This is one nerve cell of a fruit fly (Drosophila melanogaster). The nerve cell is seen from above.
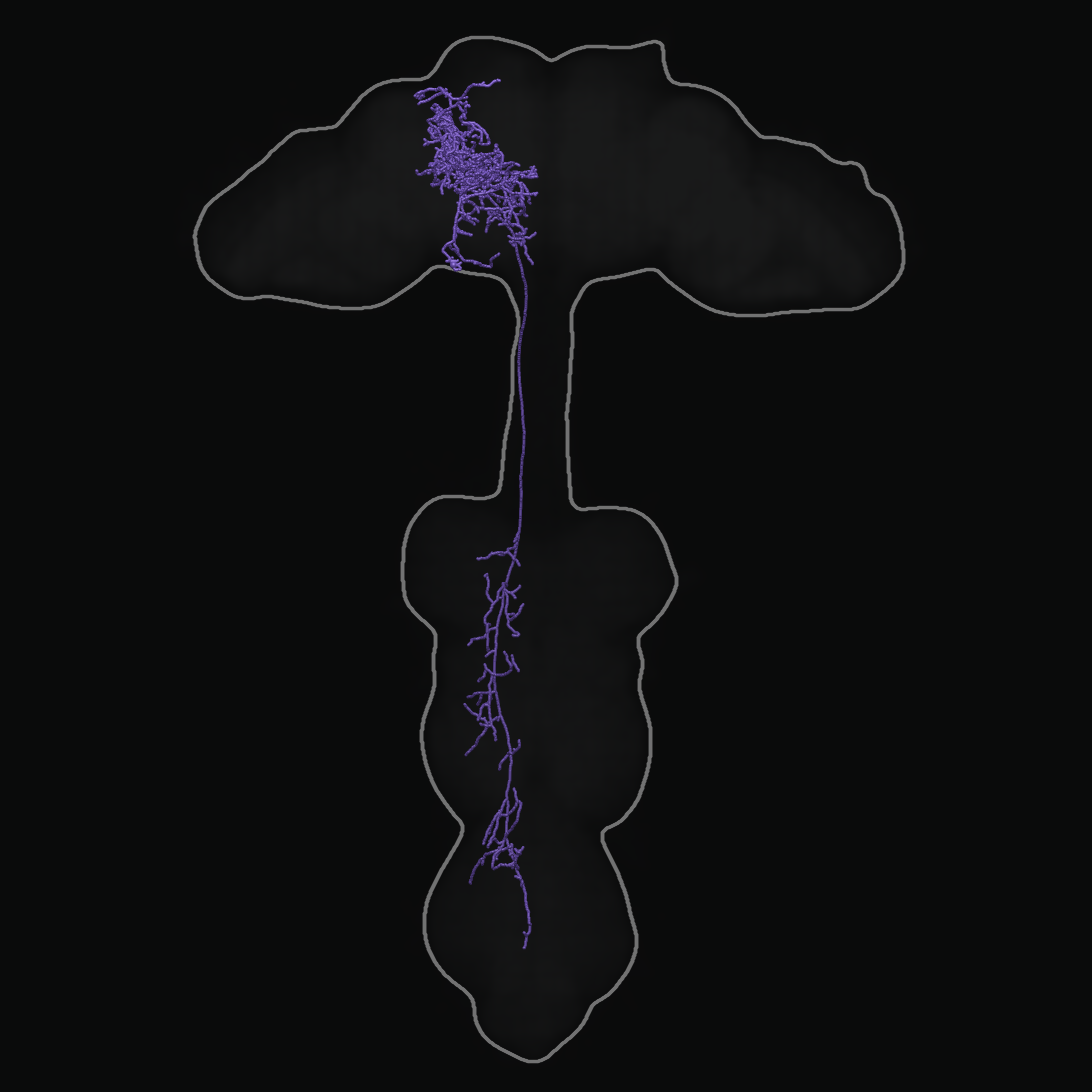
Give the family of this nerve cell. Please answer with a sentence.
The family is hemilineage SMPpv2_ventral.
